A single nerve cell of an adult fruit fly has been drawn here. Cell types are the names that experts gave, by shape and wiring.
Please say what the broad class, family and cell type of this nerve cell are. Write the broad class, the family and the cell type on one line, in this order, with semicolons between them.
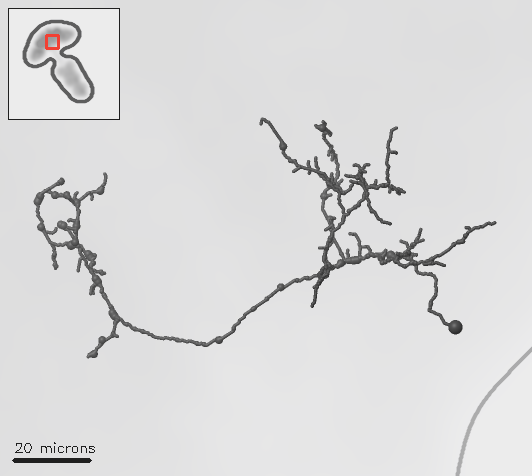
central-brain intrinsic neuron; hemilineage DM6_posterior; CB4095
